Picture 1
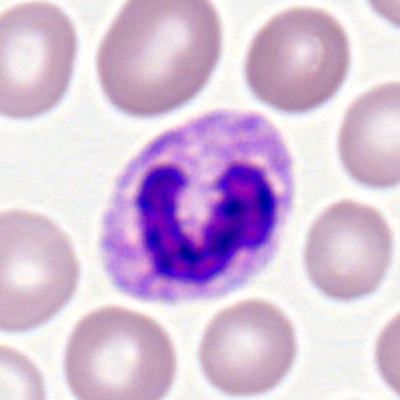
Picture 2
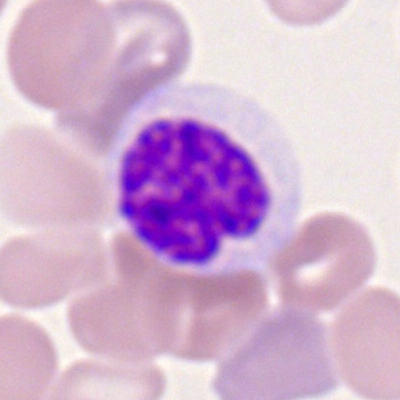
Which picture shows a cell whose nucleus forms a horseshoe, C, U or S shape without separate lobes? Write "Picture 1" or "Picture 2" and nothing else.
Picture 1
